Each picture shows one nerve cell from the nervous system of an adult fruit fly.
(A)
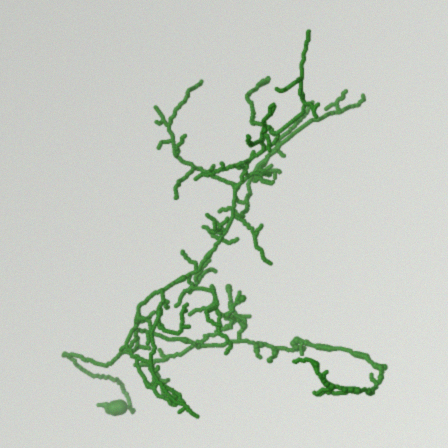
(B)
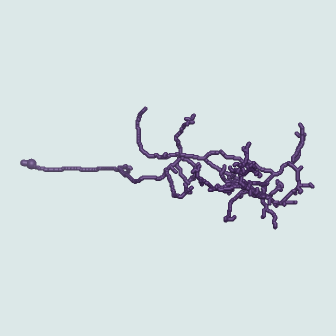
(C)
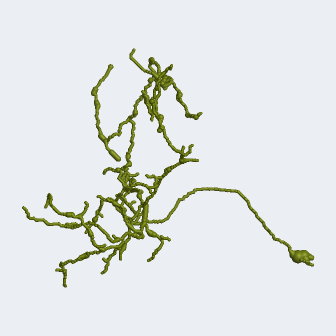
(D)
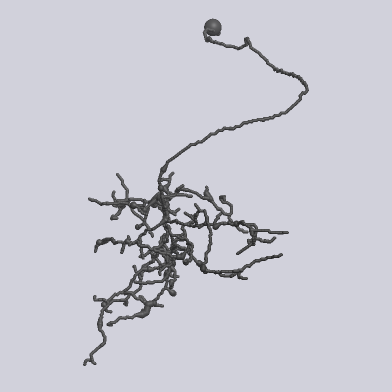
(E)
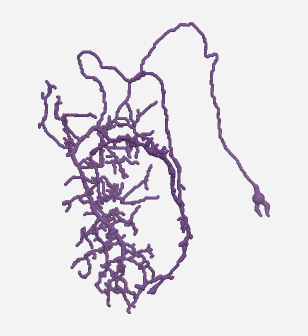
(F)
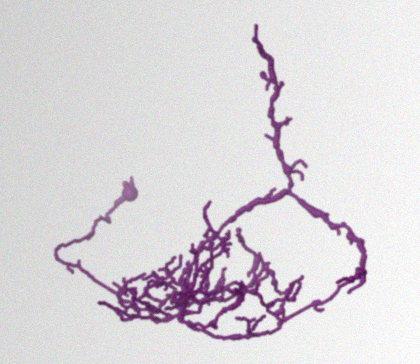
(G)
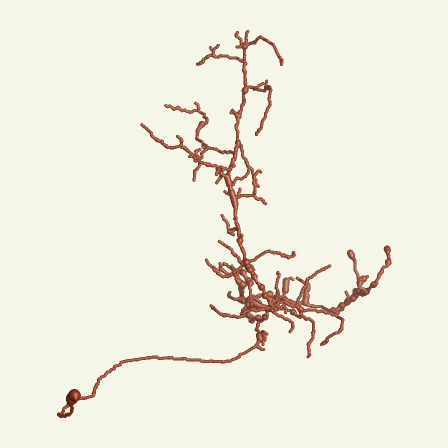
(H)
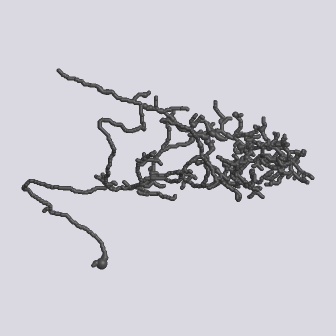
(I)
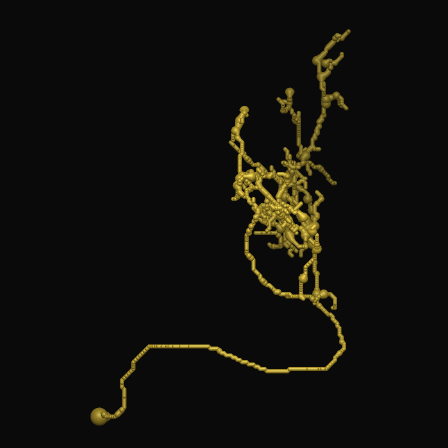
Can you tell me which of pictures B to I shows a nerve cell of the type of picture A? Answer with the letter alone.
G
